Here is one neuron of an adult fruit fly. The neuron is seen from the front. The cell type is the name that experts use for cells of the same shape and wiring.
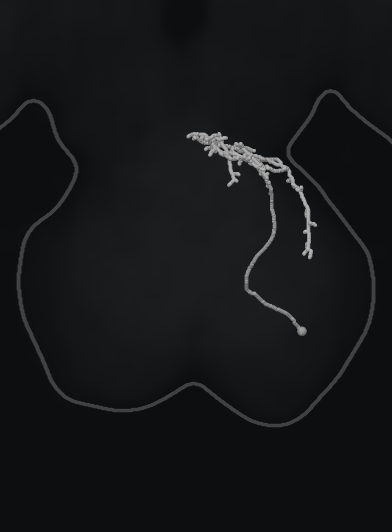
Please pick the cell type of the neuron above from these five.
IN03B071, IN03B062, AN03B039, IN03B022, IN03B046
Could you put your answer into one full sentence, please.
This neuron is an instance of the cell type IN03B071.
